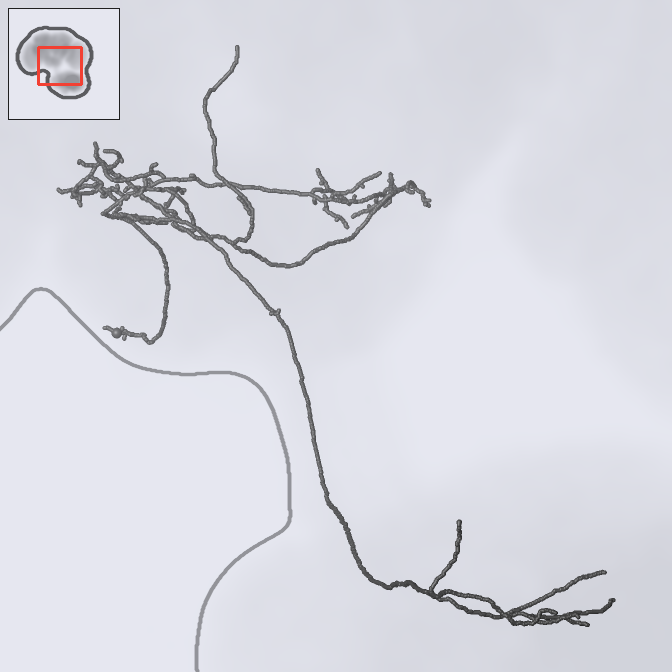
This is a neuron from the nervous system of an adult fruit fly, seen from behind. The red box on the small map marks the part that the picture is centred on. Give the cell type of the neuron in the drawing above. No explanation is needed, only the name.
DNg106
